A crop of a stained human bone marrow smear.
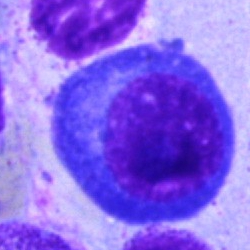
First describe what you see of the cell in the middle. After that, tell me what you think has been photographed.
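Starting with the nucleus, the chromatin is dark and coarsely clumped, with small pale patches between the clumps. Next, the cytoplasm is abundant and stains a deep blue, with a paler zone just to the left of the nucleus. Last, the surface carries a single small knob projecting from the top right. The cell is a plasma cell.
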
